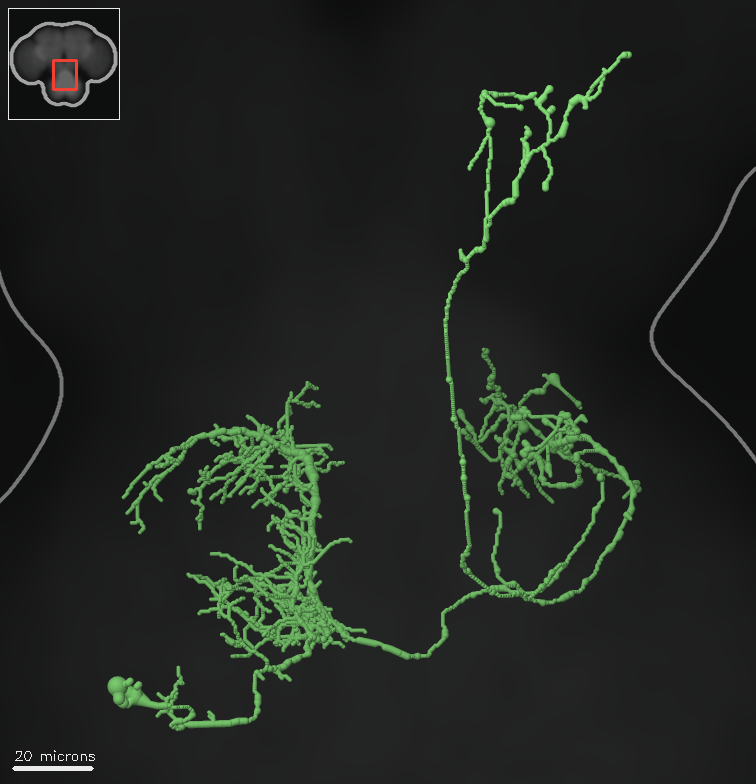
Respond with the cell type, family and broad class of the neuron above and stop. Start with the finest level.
AN18B020; hemilineage 18B; ascending neuron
